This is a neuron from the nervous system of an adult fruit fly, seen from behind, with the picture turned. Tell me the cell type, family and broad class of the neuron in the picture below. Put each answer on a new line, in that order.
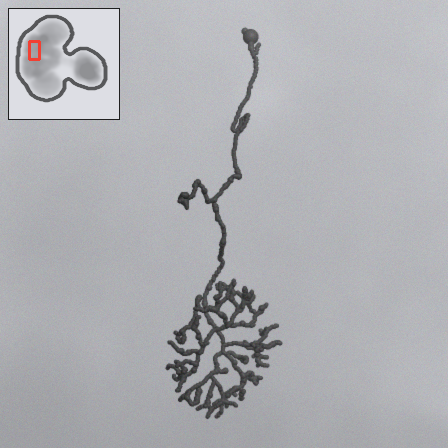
ER3w_a
hemilineage EBa1
central-brain intrinsic neuron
